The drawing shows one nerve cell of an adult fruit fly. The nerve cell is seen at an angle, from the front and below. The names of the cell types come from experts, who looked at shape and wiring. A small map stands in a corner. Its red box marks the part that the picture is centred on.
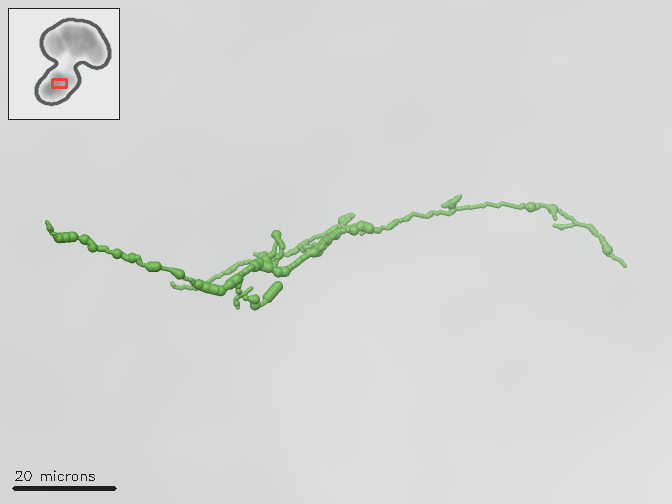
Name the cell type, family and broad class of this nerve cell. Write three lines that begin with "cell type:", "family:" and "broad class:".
cell type: LgLG8
family: class gustatory
broad class: sensory neuron entering the nerve cord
